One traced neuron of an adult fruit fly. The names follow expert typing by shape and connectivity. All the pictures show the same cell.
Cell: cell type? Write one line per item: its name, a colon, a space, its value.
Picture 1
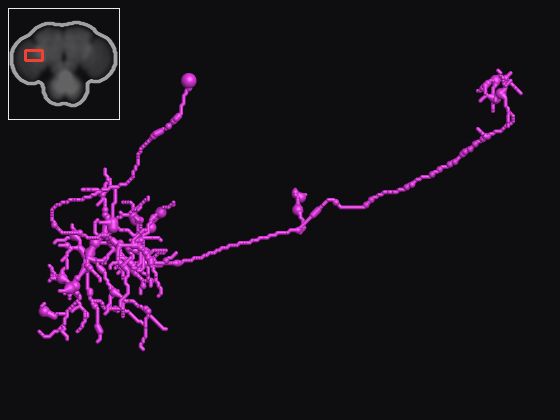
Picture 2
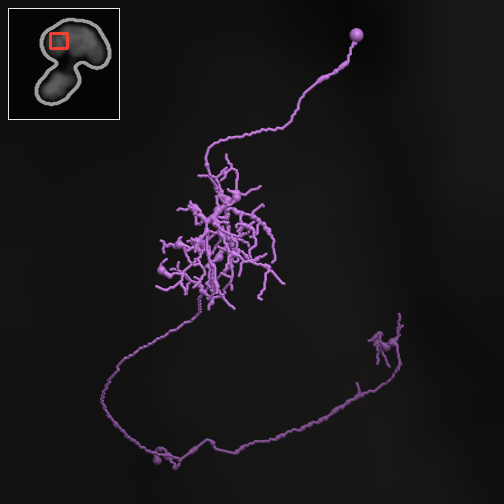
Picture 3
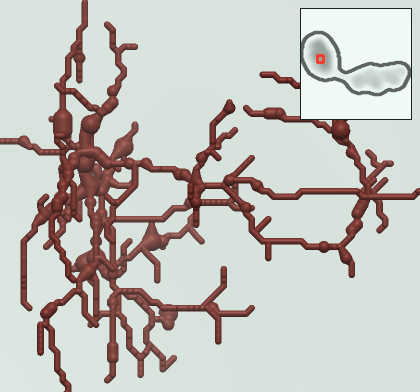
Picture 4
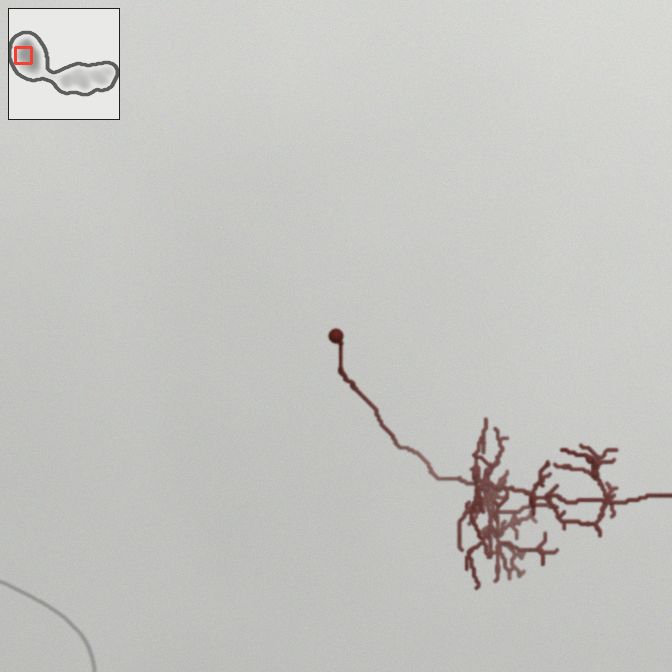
cell type: TmY10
